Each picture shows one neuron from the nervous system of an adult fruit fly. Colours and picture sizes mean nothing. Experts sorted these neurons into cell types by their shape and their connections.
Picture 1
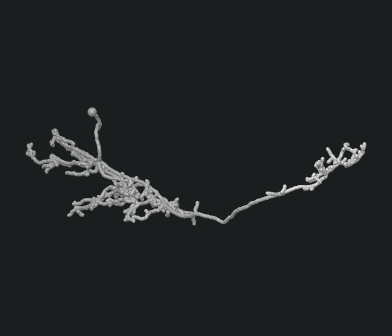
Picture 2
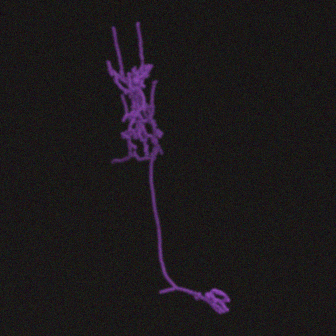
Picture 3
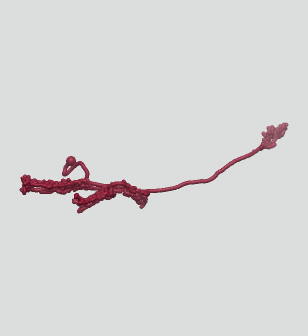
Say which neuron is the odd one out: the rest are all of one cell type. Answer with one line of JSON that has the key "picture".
{"picture": 2}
